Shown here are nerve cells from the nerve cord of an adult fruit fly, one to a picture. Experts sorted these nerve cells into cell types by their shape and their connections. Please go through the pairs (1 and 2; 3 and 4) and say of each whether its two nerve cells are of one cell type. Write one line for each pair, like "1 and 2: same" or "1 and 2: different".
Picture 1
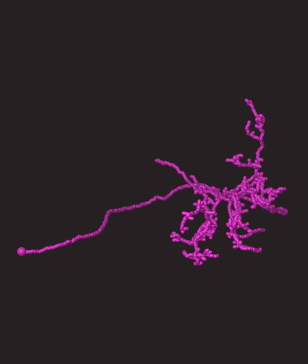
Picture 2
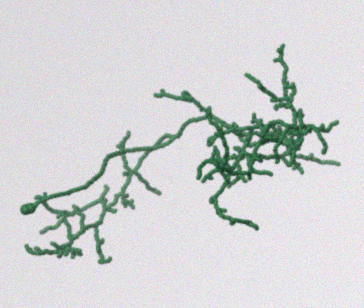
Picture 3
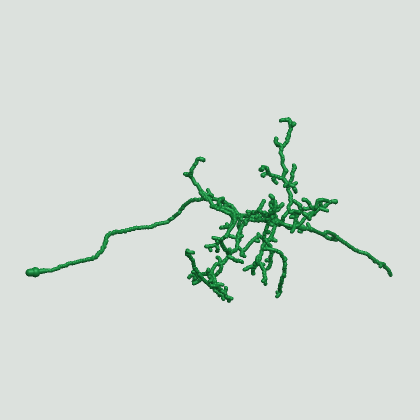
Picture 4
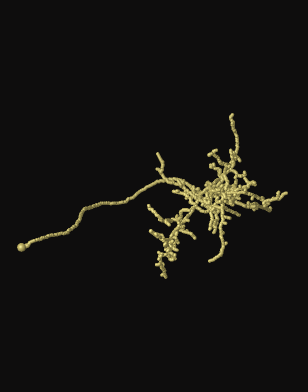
1 and 2: same
3 and 4: same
